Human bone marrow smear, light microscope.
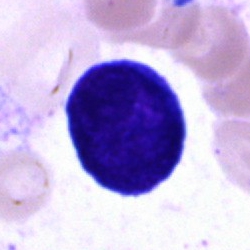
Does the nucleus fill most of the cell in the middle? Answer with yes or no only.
Yes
